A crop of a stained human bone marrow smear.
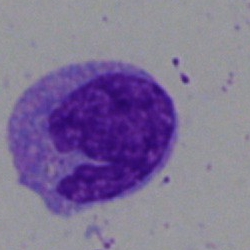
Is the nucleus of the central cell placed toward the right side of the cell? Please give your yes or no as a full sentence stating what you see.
Yes, the nucleus of this cell lies toward the right.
